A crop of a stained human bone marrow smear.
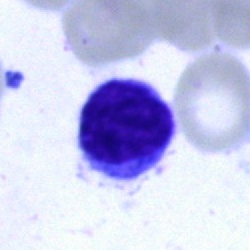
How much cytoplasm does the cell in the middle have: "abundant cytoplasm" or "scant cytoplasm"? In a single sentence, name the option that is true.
Around its nucleus, the cell has no more than a narrow rim of cytoplasm.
